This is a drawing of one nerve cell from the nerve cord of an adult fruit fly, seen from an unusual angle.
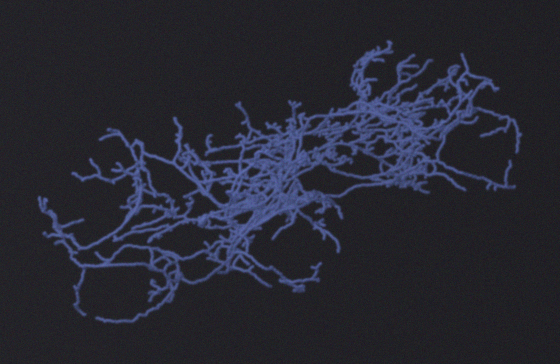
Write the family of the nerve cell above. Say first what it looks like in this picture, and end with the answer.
As drawn here it is wider than it is tall. Its broad class is nerve-cord intrinsic neuron. Its family is hemilineage 00A.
